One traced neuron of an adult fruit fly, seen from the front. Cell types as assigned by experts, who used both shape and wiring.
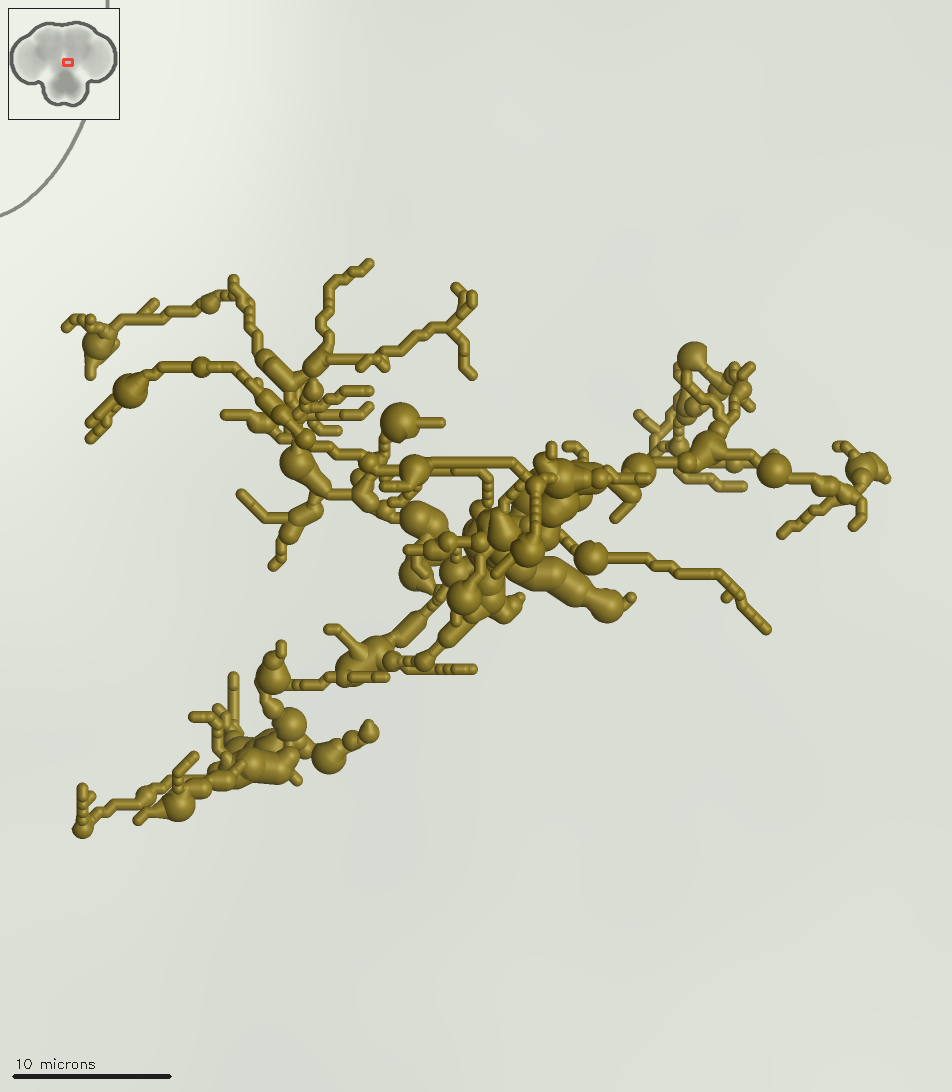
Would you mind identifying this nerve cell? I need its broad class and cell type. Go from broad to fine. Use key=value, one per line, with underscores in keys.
broad_class=central-brain intrinsic neuron
cell_type=GNG022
